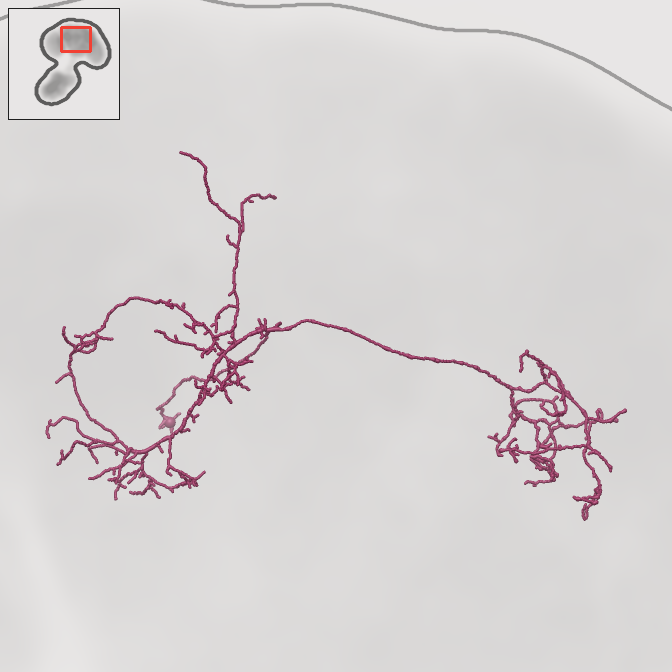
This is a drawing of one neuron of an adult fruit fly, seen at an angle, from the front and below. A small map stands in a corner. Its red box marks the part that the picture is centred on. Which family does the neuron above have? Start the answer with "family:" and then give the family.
family: hemilineage DM5_central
